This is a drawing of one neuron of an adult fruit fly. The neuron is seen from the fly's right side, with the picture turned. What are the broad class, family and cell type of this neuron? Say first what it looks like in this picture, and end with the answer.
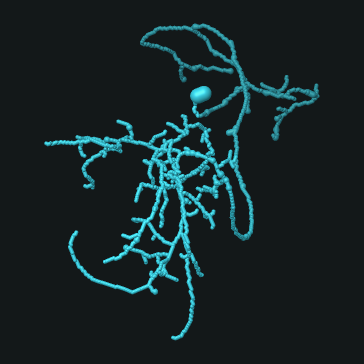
The cell body is at the top of the picture. The picture shows dozens of branch ends. It is a central-brain intrinsic neuron. Its family is hemilineage LHl2_dorsal. The cell type is LHAD1c2.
